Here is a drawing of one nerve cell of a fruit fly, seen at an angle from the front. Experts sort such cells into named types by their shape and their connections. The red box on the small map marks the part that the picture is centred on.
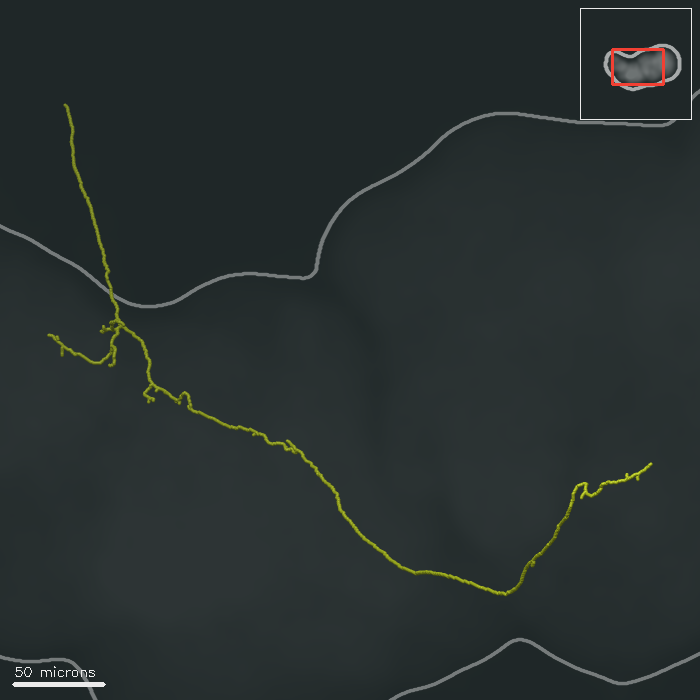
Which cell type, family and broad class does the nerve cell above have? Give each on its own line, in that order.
SApp
class mechanosensory proprioceptive
sensory neuron ascending to the brain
